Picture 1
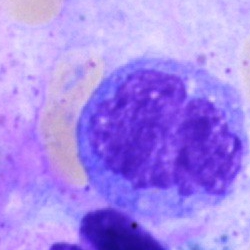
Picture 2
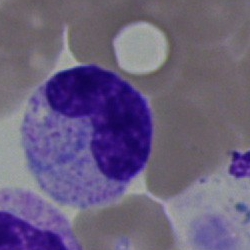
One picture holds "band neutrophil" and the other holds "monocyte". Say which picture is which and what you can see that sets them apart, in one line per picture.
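Picture 1: monocyte. No distinct granules are seen in the cytoplasm.
Picture 2: band neutrophil. Fine purple granules are scattered through the cytoplasm.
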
